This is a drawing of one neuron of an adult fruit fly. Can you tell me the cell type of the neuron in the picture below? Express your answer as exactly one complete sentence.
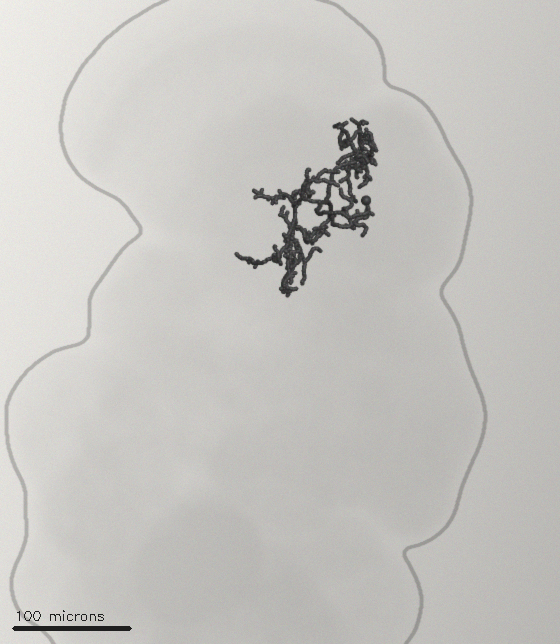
Typed by cell type, the neuron is AOTU059.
